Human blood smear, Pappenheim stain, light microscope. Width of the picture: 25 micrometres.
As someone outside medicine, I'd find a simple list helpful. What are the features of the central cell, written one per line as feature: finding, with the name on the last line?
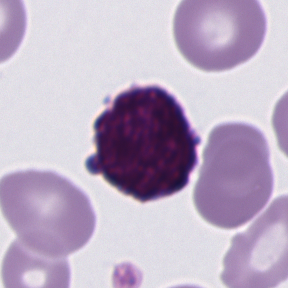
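Outline: roughly round, edge slightly uneven
Nucleoli: none I can see
Vacuoles: none visible anywhere
Left edge: a few small bluish knobs projecting
Diameter: about 10 micrometres
Name: myeloblast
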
